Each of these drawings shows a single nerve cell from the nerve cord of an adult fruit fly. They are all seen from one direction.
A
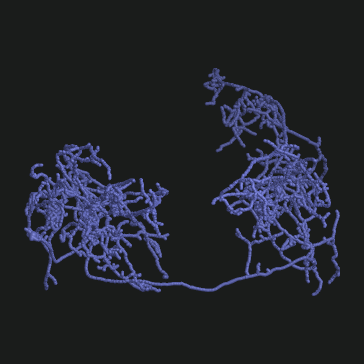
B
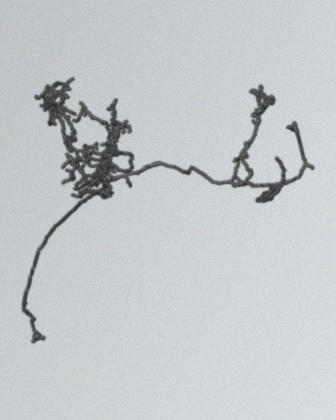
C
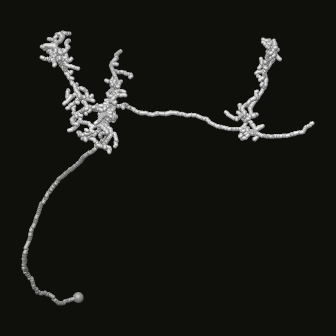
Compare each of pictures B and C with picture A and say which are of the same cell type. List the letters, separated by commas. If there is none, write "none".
none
